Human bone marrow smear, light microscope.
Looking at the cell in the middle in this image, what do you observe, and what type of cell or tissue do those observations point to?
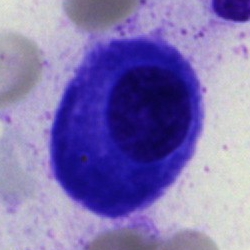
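The outline of the cell is smooth and oval. Immediately left of the nucleus, the cytoplasm forms a slightly paler zone. Granules are absent from the cytoplasm. One tiny dark dot is present in the lower-left part of the cytoplasm. This is a plasma cell.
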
